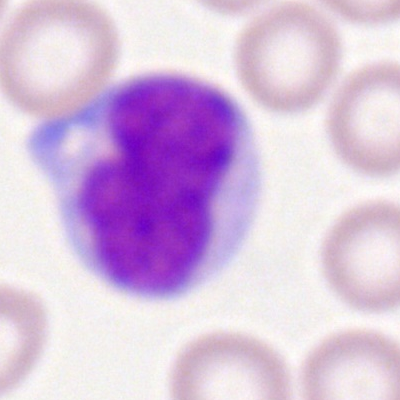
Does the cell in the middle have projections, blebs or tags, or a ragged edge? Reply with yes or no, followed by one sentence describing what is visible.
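Yes. The cell outline is roughly round with a bulge protruding at the upper left.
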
